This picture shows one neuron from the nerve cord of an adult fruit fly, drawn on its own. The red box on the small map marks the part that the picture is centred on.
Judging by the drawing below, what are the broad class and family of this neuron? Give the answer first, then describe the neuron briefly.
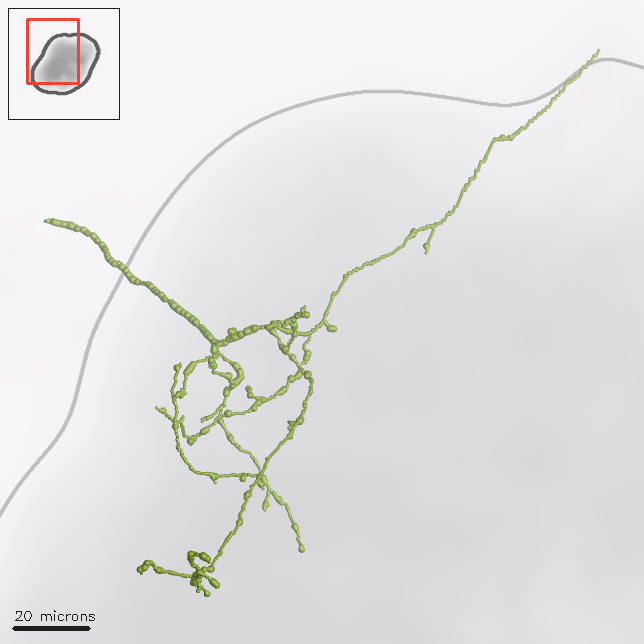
Its broad class is sensory neuron ascending to the brain. The name of its family is class mechanosensory proprioceptive. The drawing shows no cell body. From left to right in the picture it spans about 150 microns.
